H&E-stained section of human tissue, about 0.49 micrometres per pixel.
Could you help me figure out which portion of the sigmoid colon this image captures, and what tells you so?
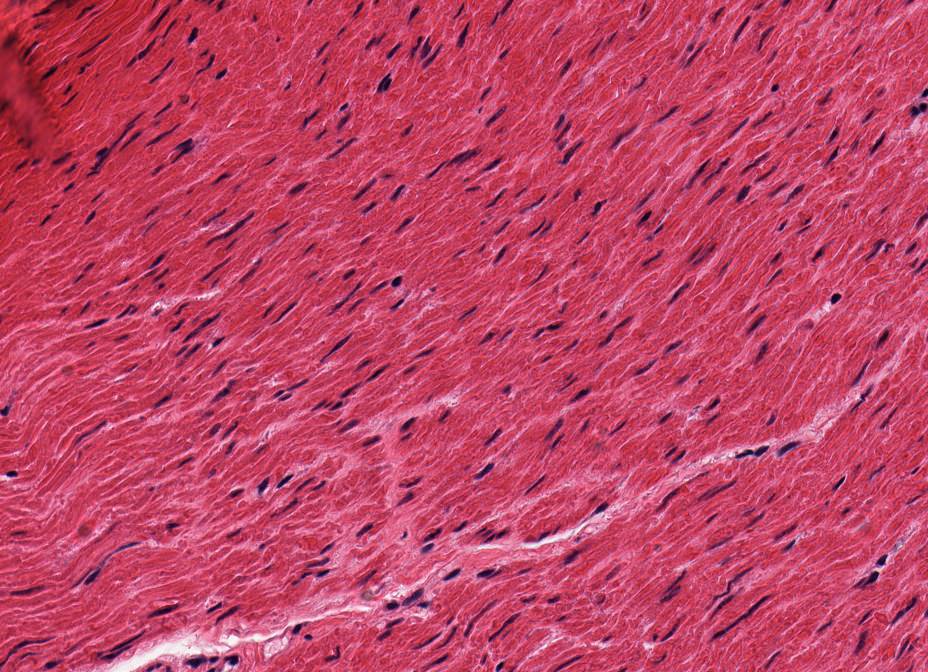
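The tissue is smooth muscle. Nuclei: elongated and cigar-shaped, parallel to the fibres, dark purple and scattered fairly evenly. Cytoplasm: abundant and deep pink-red, filling most of the field.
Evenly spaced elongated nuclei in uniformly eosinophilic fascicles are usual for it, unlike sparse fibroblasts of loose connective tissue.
Bundles: thin pale wavy connective tissue strands separate them, clearest in the lower half.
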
